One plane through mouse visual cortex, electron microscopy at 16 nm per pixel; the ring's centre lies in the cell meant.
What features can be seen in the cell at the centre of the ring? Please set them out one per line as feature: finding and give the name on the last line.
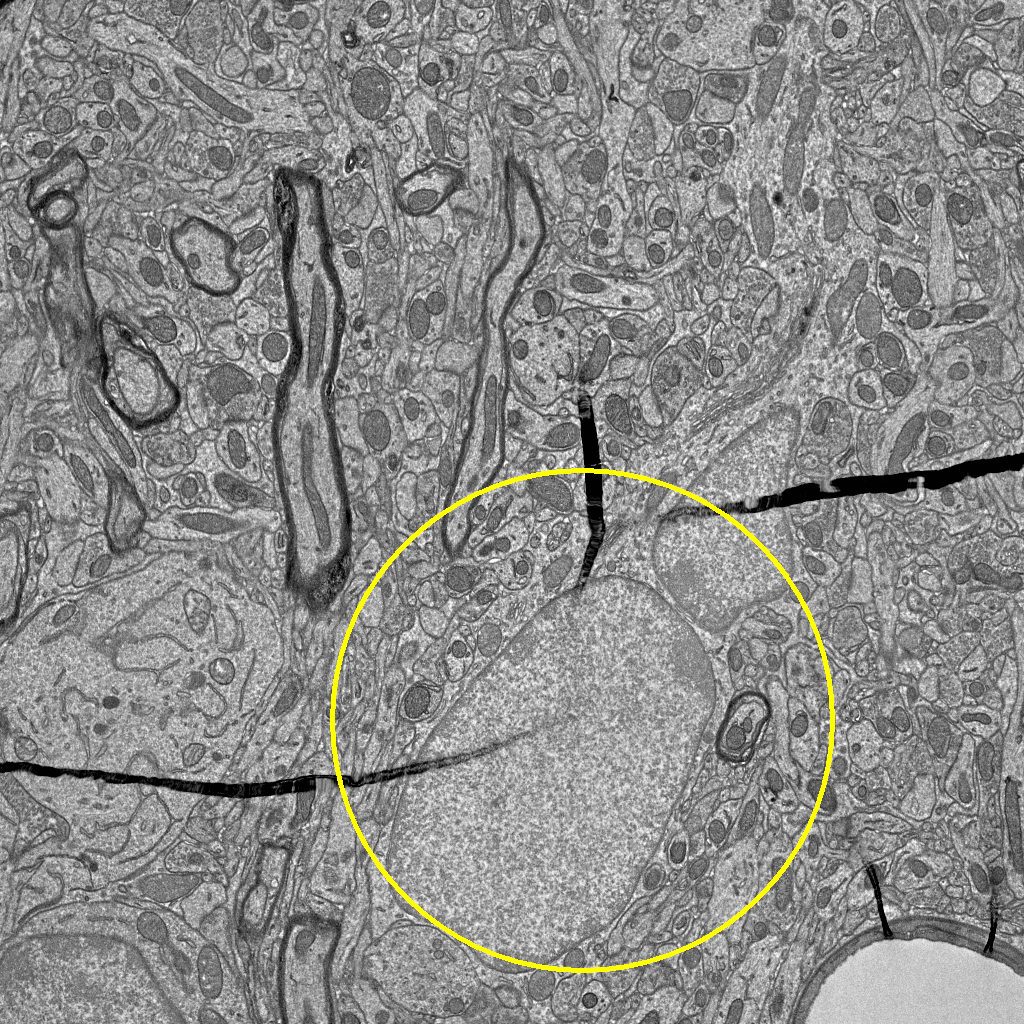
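Body: pale, elongated oval
Long axis: upper right to lower left
Outline: smooth, no deep indentations
Interior: fine, evenly spread granular texture, no large dark clumps
Nucleolus: none distinct
Name: astrocyte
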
